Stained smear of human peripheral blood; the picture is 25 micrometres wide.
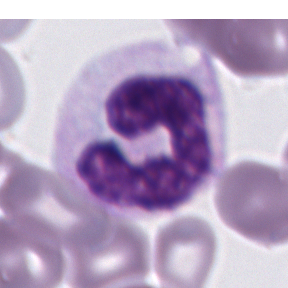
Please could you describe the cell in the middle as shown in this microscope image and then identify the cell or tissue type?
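First, the nucleus: a thick curved band forming a C, its open side facing left. Second, nucleoli: none can be seen. Third, the cytoplasm: pale pinkish-lilac in colour. Fourth, granules: no coarse orange or dark ones are present in the cytoplasm. This cell is a band neutrophil.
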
